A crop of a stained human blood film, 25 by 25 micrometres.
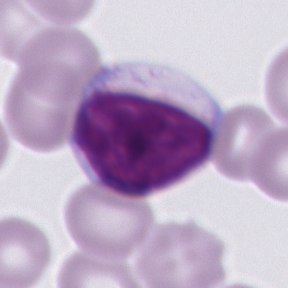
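Large granular lymphocyte in a stained smear of human peripheral blood. The nucleus, about 12 by 9 micrometres, occupies most of the cell, and its chromatin is dense and dark purple. A pale, faintly bluish-grey cytoplasm surrounds it, and the cell outline is roughly round, lacking long surface projections.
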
